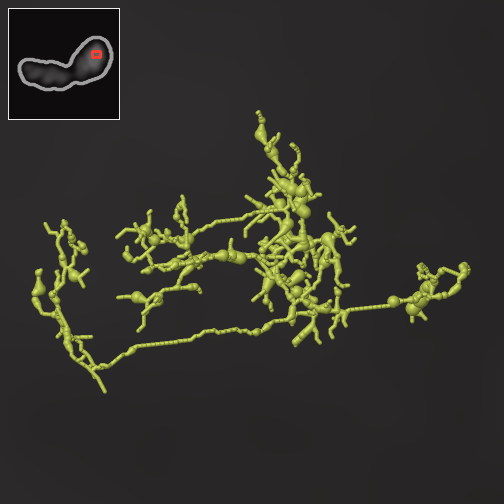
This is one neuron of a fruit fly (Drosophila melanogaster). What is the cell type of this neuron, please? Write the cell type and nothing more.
Mi10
